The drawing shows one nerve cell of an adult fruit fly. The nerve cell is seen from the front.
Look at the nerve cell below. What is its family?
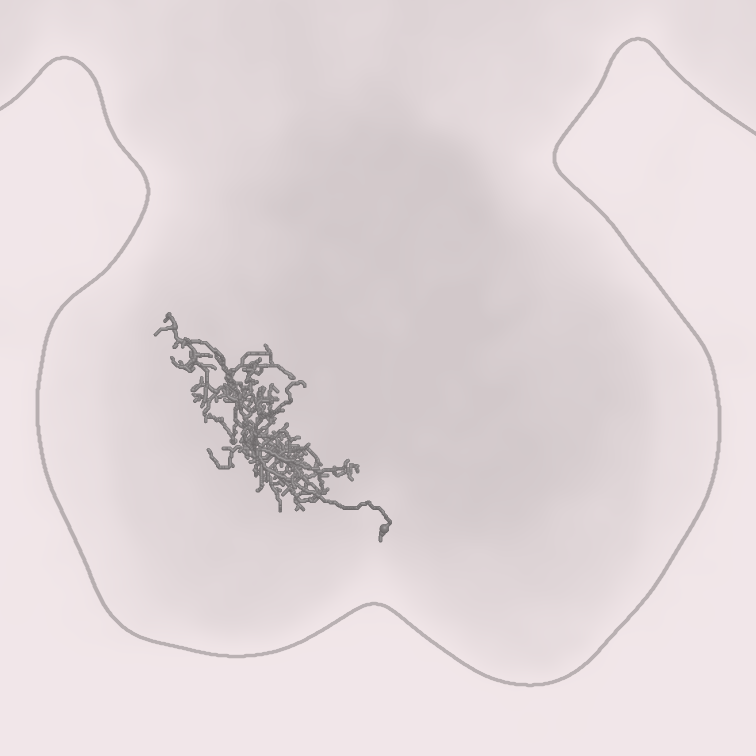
hemilineage 13B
